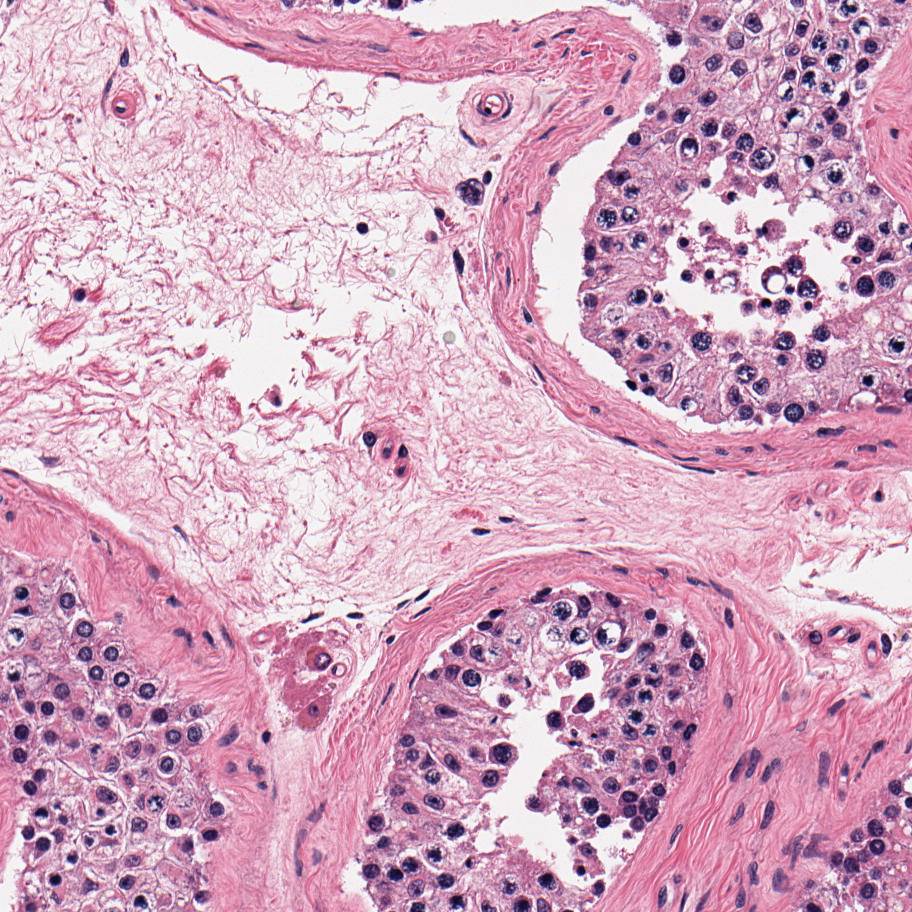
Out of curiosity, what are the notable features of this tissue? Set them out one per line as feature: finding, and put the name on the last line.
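Tubules: rounded profiles at upper right, lower left, lower middle
Stroma: broad band across upper left and centre, separating tubules
Lining: many cell layers with round, dark nuclei
Chromatin: coarse, clumped in some larger middle-layer nuclei
Stromal cluster: small group of polygonal cells, abundant pink cytoplasm, bottom centre between two tubules
Name: testis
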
